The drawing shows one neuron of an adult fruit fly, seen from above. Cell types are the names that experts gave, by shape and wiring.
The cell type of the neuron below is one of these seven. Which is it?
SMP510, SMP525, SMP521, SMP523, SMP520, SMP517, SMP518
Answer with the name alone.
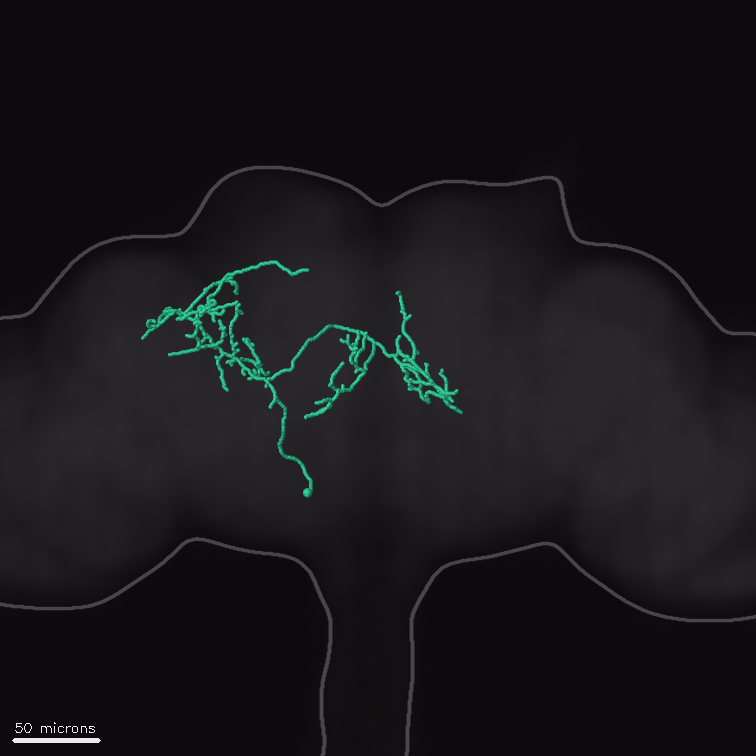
SMP525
